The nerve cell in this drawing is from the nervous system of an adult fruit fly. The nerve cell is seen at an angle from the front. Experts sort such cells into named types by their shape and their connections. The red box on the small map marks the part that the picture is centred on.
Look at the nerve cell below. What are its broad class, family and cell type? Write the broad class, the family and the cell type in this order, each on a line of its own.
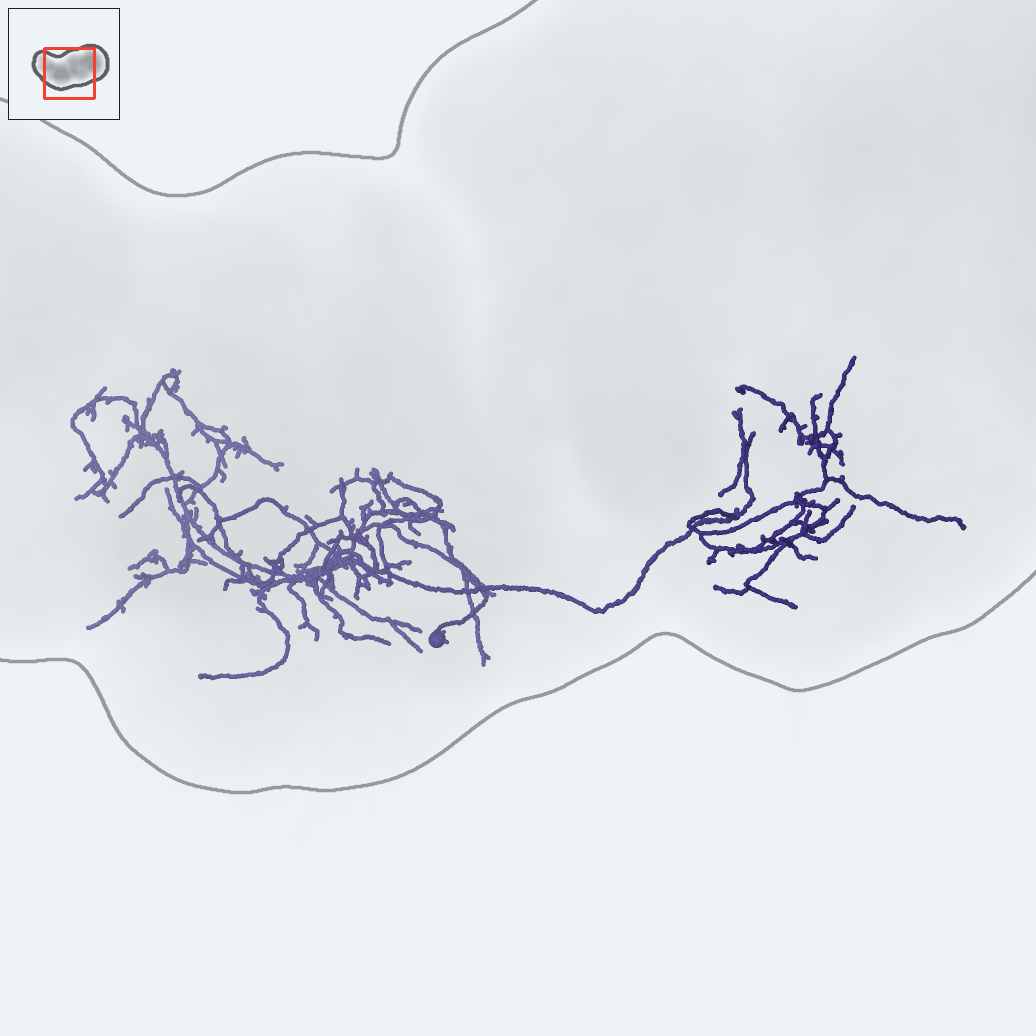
ascending neuron
hemilineage 08B
AN08B050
